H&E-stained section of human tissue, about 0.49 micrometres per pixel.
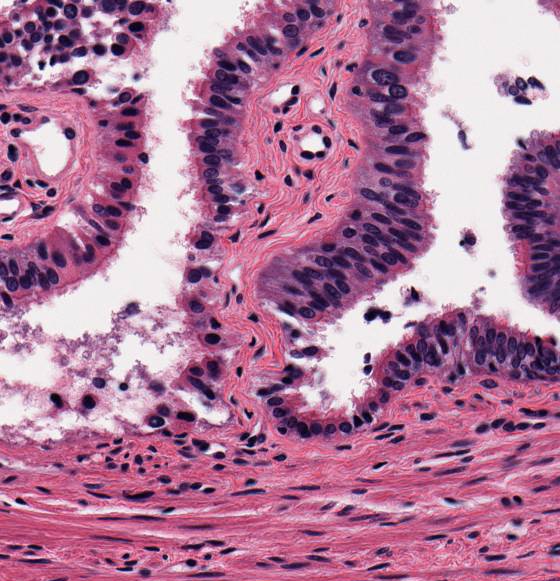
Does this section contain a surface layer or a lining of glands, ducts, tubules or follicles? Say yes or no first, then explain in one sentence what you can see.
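Yes. The folds are lined by tall columnar epithelial cells.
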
